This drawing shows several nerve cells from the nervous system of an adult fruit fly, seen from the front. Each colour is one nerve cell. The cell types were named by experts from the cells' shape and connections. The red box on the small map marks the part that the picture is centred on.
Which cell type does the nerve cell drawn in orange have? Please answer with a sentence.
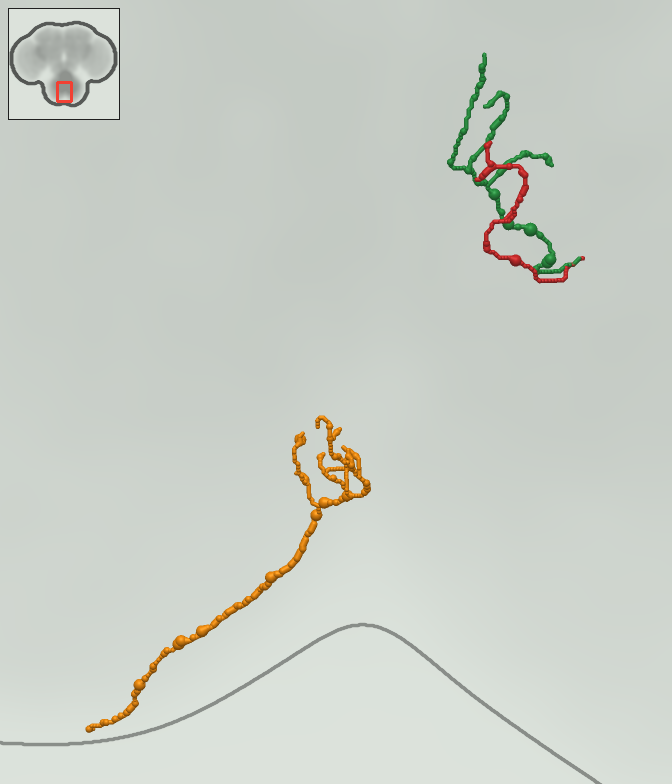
The cell type is SNta37.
